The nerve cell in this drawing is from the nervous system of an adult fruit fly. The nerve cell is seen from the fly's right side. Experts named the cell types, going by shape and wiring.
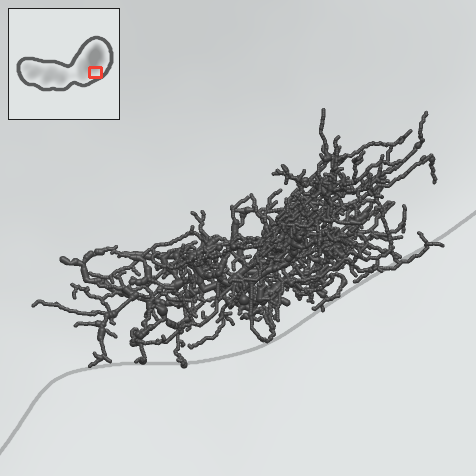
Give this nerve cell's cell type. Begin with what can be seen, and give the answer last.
In this view it is wider than it is tall. This is a central-brain intrinsic neuron. The cell type is GNG169.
